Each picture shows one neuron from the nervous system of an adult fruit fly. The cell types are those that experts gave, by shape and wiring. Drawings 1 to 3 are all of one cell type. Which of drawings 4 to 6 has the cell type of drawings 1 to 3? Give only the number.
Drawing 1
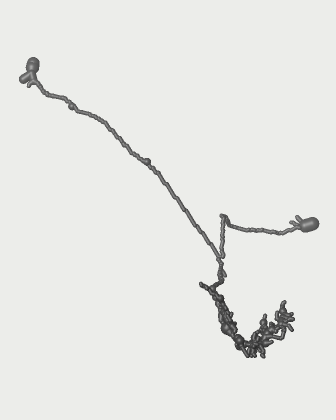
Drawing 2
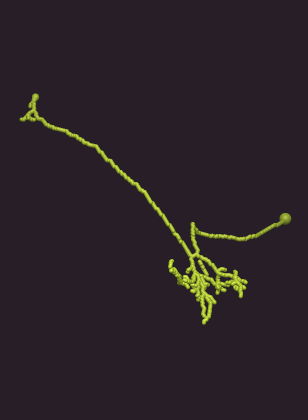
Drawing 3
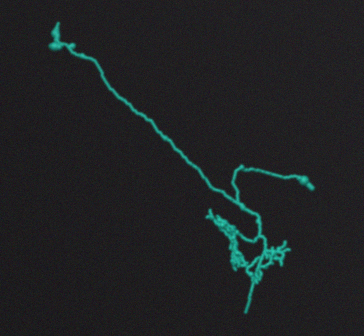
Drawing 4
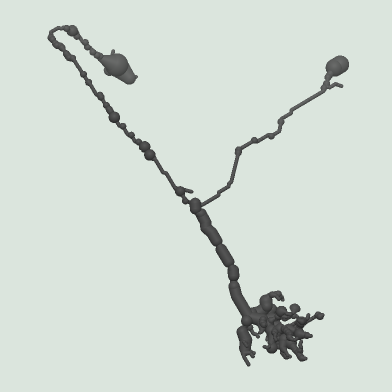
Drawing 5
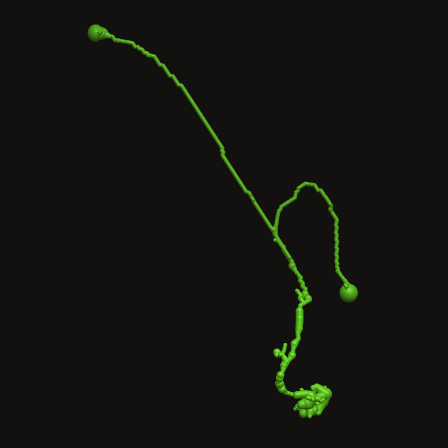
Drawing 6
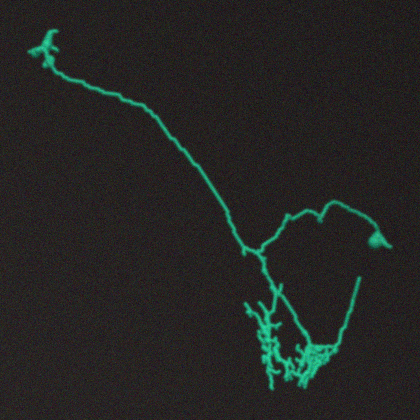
6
